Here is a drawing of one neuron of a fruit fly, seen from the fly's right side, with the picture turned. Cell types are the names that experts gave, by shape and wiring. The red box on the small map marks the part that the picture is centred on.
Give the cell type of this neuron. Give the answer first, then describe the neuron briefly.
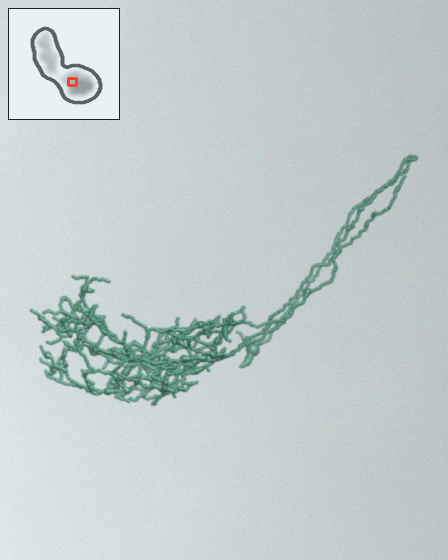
The cell type is Li23. It is an optic-lobe intrinsic neuron. Its cell body lies in the middle of the picture. Dozens of branch ends can be seen.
